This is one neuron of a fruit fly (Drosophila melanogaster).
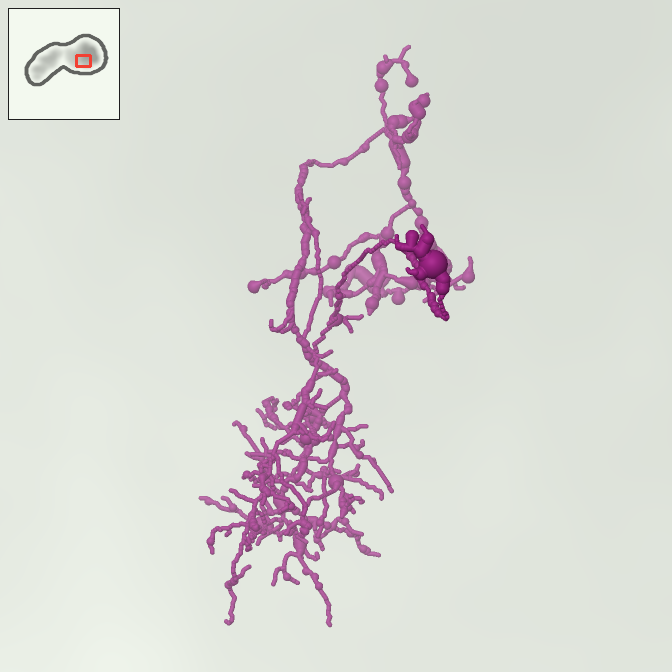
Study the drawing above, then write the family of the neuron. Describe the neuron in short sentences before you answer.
The picture shows dozens of branch ends. As drawn here it is taller than it is wide. It is a central-brain intrinsic neuron. Its family is hemilineage VLPl2_posterior.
